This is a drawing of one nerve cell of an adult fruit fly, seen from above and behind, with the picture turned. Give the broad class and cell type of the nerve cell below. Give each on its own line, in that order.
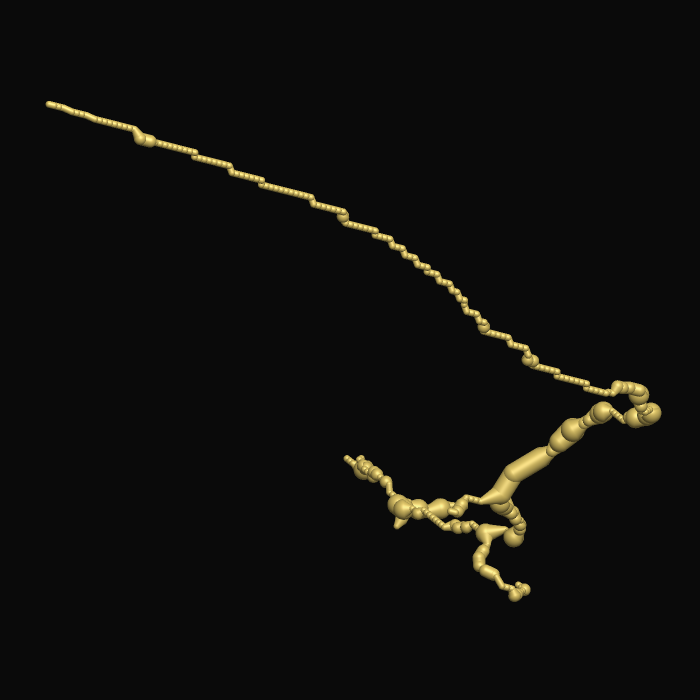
sensory neuron entering the nerve cord
SNxx06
